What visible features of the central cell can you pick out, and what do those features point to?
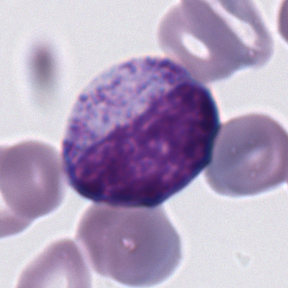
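A dense nucleus occupies the lower-right half of the cell. It meets the paler region along a fairly straight diagonal border. That paler upper-left region is a light lilac colour and is sprinkled with many dark purple dots. This cell is a myelocyte.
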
